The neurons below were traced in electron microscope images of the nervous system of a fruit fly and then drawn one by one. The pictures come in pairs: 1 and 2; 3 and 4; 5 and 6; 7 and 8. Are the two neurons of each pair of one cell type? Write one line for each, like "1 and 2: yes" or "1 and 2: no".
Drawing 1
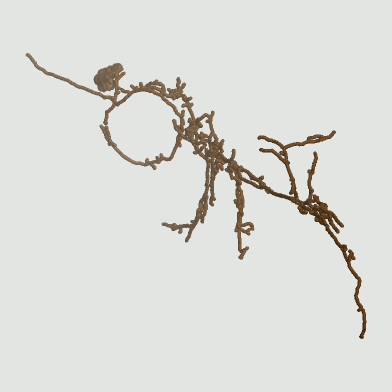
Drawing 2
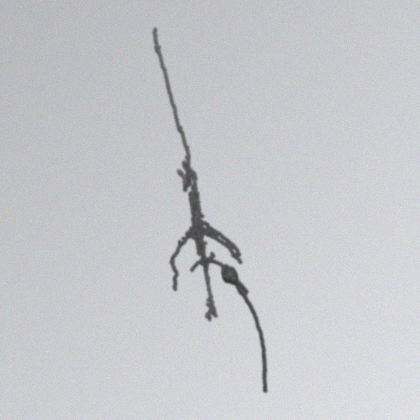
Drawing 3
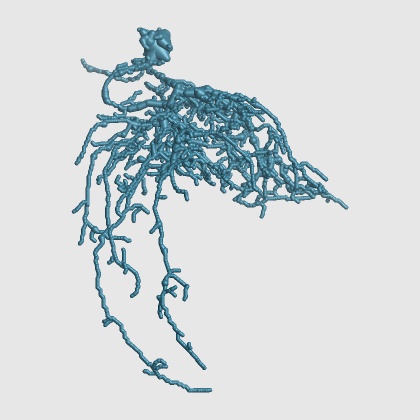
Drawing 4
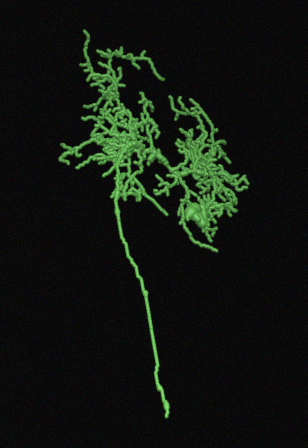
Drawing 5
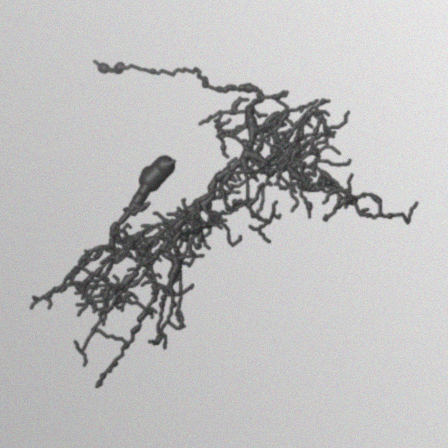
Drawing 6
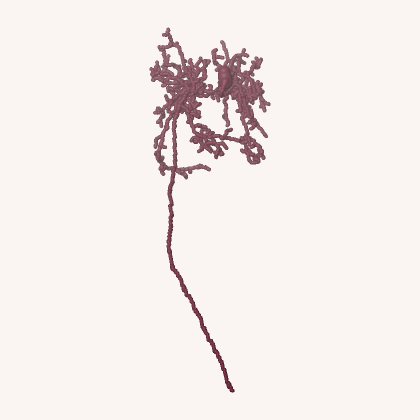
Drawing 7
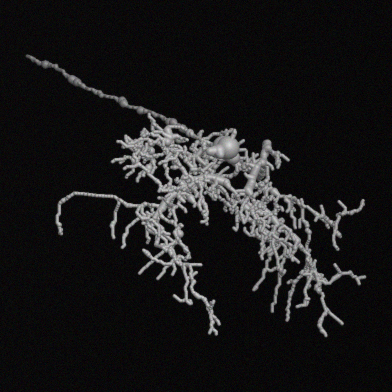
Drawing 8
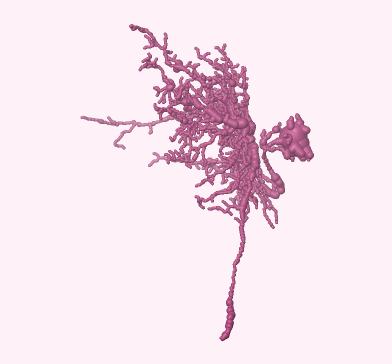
1 and 2: yes
3 and 4: no
5 and 6: yes
7 and 8: no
